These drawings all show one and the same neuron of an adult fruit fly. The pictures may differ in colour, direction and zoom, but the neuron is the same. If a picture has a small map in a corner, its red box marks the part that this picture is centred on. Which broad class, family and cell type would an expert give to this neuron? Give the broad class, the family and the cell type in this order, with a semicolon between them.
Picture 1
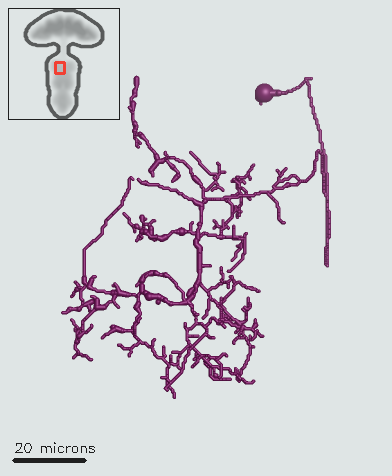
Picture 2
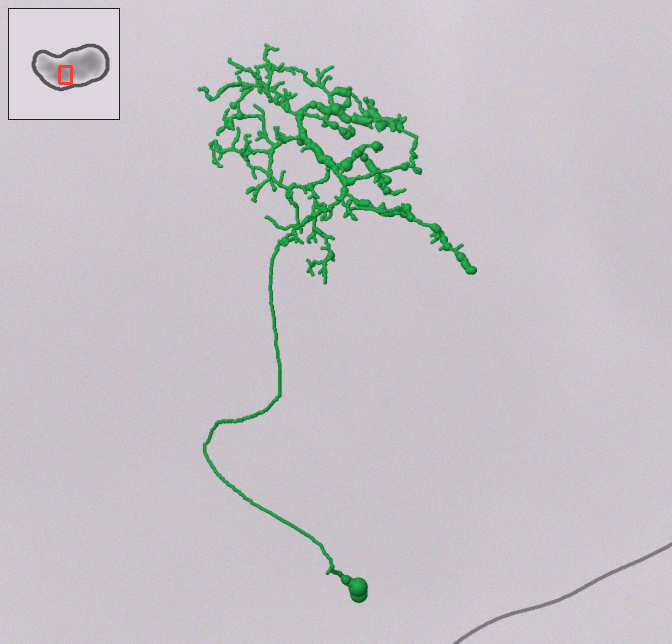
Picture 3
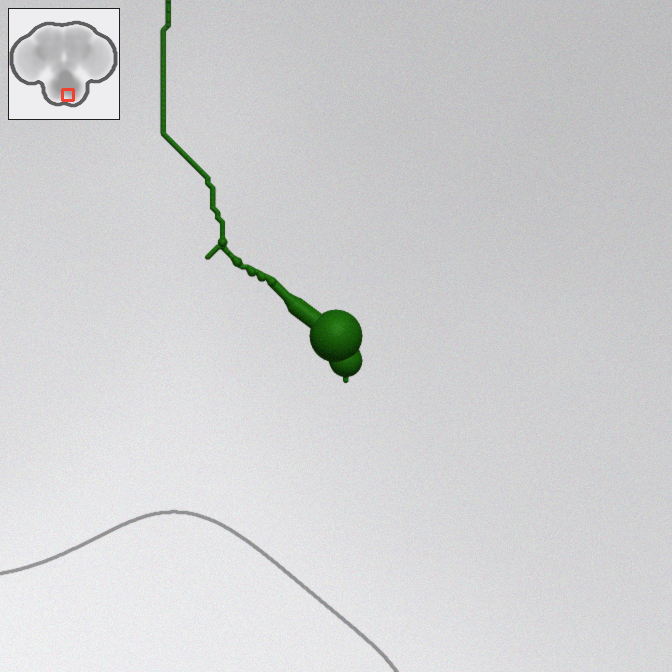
nerve-cord intrinsic neuron; hemilineage 02A; IN02A033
